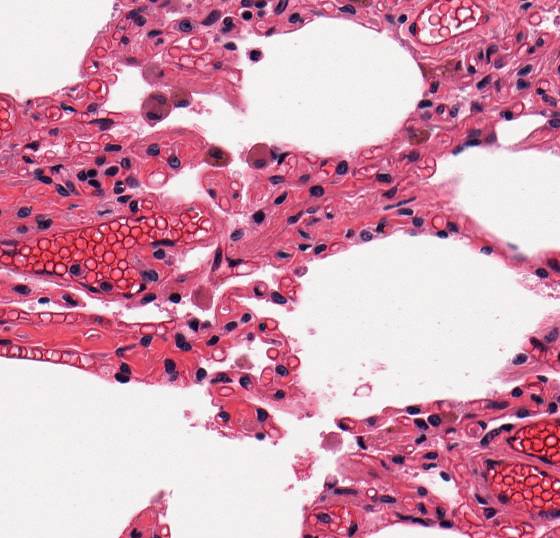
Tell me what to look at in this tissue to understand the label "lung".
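This section is lung.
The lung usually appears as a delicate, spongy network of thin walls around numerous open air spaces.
That pattern matches the field, where thin, branching pink walls form a network separating large empty white spaces. The walls hold many small dark oval or elongated nuclei set in pink cytoplasm and fibres. A vessel packed with red blood cells runs horizontally through the left middle of the field, and a second, also crowded with red blood cells, lies at the lower right edge.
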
